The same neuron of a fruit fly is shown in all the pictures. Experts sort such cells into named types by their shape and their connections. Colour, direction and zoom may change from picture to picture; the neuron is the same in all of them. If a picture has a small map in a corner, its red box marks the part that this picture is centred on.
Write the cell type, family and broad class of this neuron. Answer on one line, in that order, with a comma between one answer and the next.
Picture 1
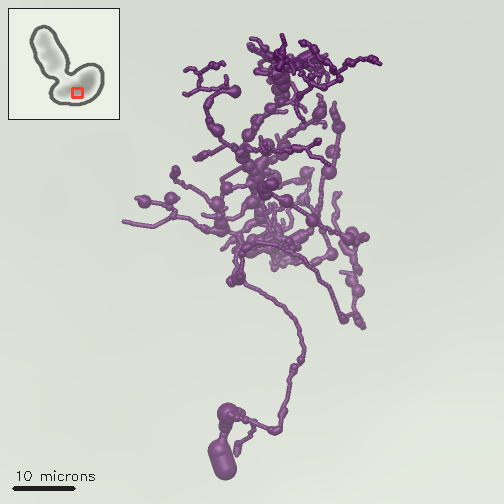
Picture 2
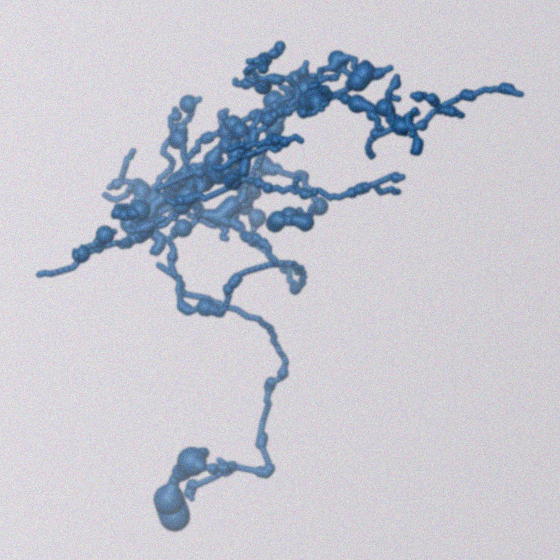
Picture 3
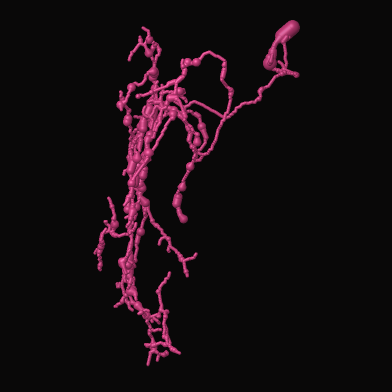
GNG266, hemilineage TRdl_b, central-brain intrinsic neuron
